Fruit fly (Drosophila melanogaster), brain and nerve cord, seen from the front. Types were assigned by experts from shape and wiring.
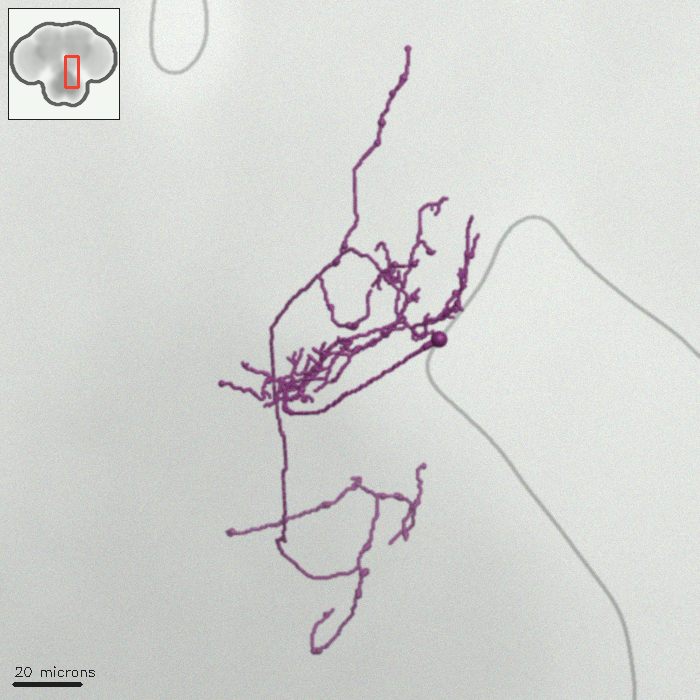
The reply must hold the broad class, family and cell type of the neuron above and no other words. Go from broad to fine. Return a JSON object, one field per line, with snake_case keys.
{
 "broad_class": "descending neuron",
 "family": "hemilineage MX12",
 "cell_type": "DNg12_b"
}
